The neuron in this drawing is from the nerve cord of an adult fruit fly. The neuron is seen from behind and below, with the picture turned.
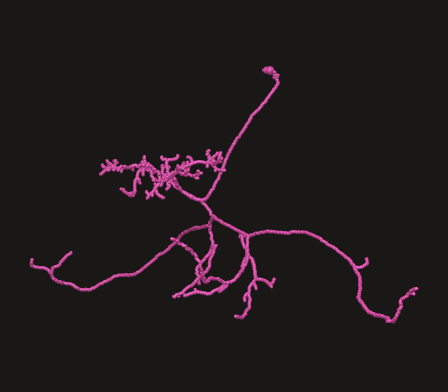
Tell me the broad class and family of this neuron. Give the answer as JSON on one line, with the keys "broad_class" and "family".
{"broad_class": "nerve-cord intrinsic neuron", "family": "hemilineage 18B"}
